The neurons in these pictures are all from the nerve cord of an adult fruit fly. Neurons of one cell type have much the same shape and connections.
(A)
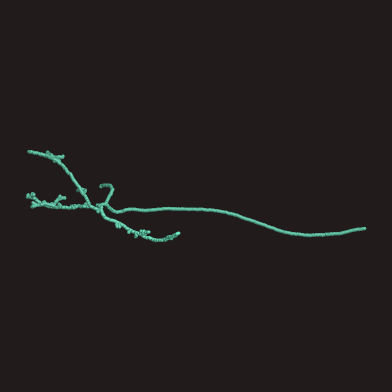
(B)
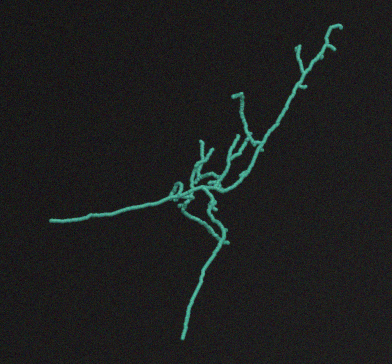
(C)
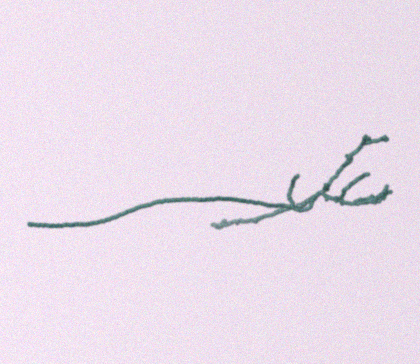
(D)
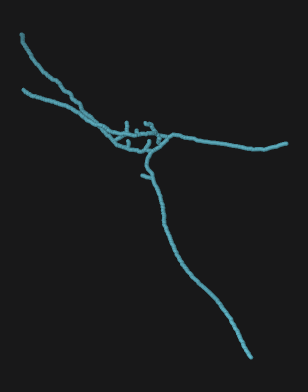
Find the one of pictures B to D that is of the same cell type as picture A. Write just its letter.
C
